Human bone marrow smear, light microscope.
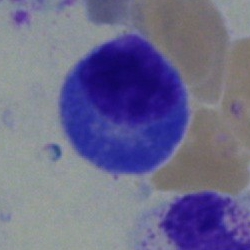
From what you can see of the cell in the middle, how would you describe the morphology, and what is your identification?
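The outline is round, its edge smooth. Below the nucleus, the cytoplasm makes a broad band filling about half the cell. That cytoplasm is deep blue, and just under the nucleus I can see a paler band within it. The cell is a plasma cell.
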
